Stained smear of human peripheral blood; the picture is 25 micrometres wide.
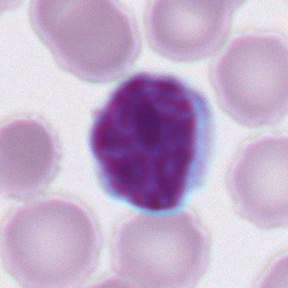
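Typical lymphocyte, the nucleated cell at the centre of a stained smear of human peripheral blood. The cell measures about 12 micrometres across. Its nucleus is oval, about 12 by 9 micrometres, and fills about 80% of the cell's area. The chromatin is dark purple and coarsely clumped. The cytoplasm is scant and pale blue, showing mainly as a thin rim along the right side of the nucleus, and no granules are visible in it.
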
